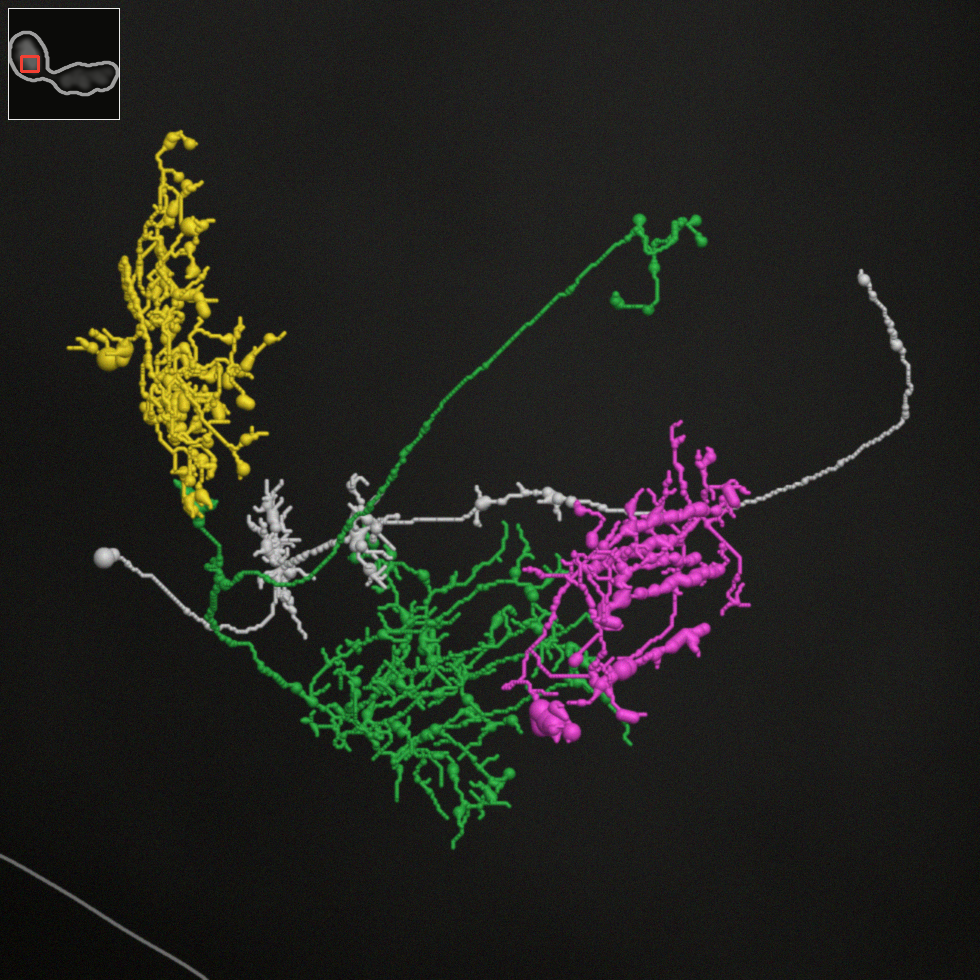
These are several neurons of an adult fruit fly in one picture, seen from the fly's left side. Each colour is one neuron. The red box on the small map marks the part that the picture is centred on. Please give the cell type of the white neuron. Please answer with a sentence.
The cell type is Tm3.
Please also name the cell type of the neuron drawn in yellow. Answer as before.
The cell type is Dm1.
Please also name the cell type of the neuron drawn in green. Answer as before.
The cell type is MeLo1.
